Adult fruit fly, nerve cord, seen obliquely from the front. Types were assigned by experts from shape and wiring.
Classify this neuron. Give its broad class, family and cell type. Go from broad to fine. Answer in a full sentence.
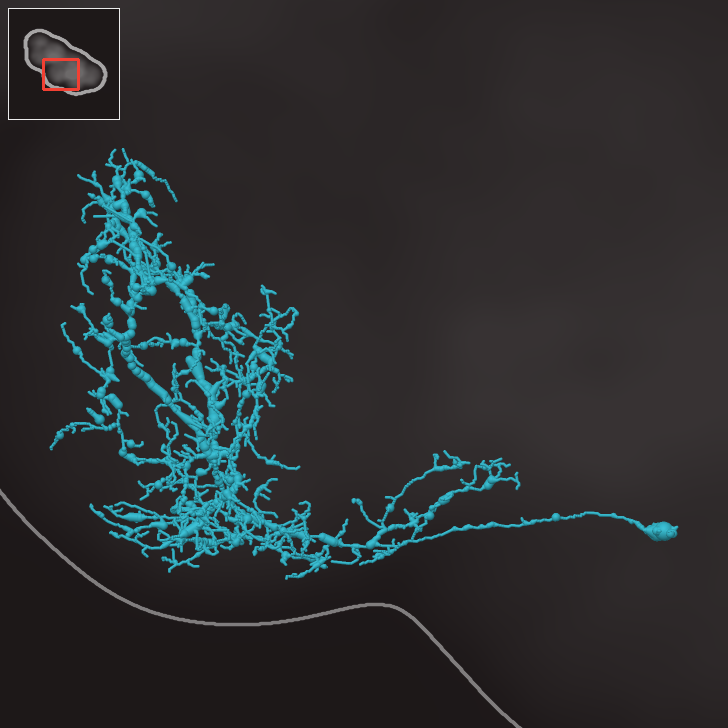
A nerve-cord intrinsic neuron of hemilineage 13B, type IN13B022.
